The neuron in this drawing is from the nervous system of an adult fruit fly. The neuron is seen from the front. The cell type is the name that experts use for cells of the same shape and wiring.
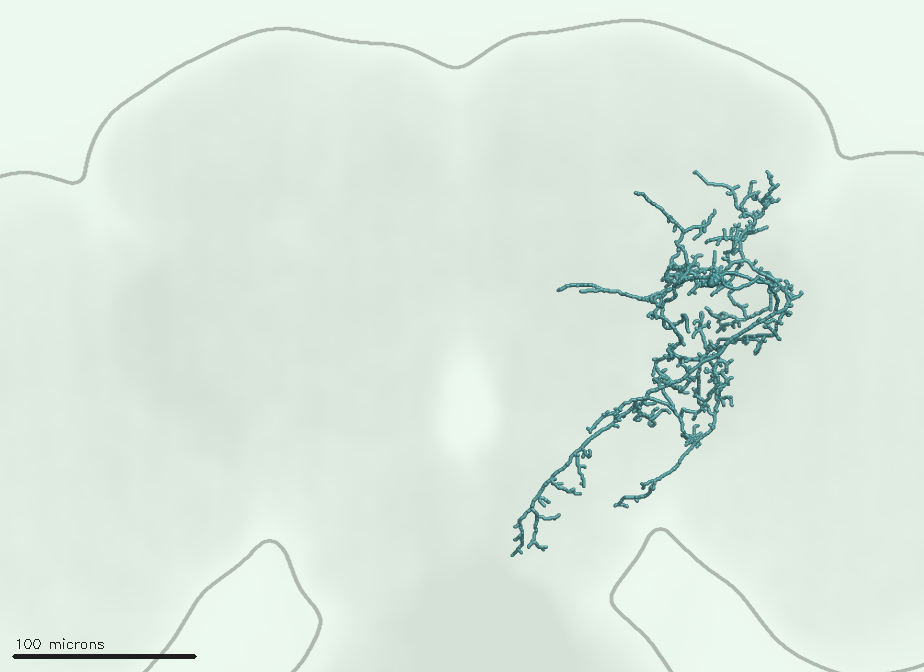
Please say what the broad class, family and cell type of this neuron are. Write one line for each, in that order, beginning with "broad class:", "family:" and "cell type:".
broad class: central-brain intrinsic neuron
family: hemilineage VLPa1_lateral
cell type: AVLP299_d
